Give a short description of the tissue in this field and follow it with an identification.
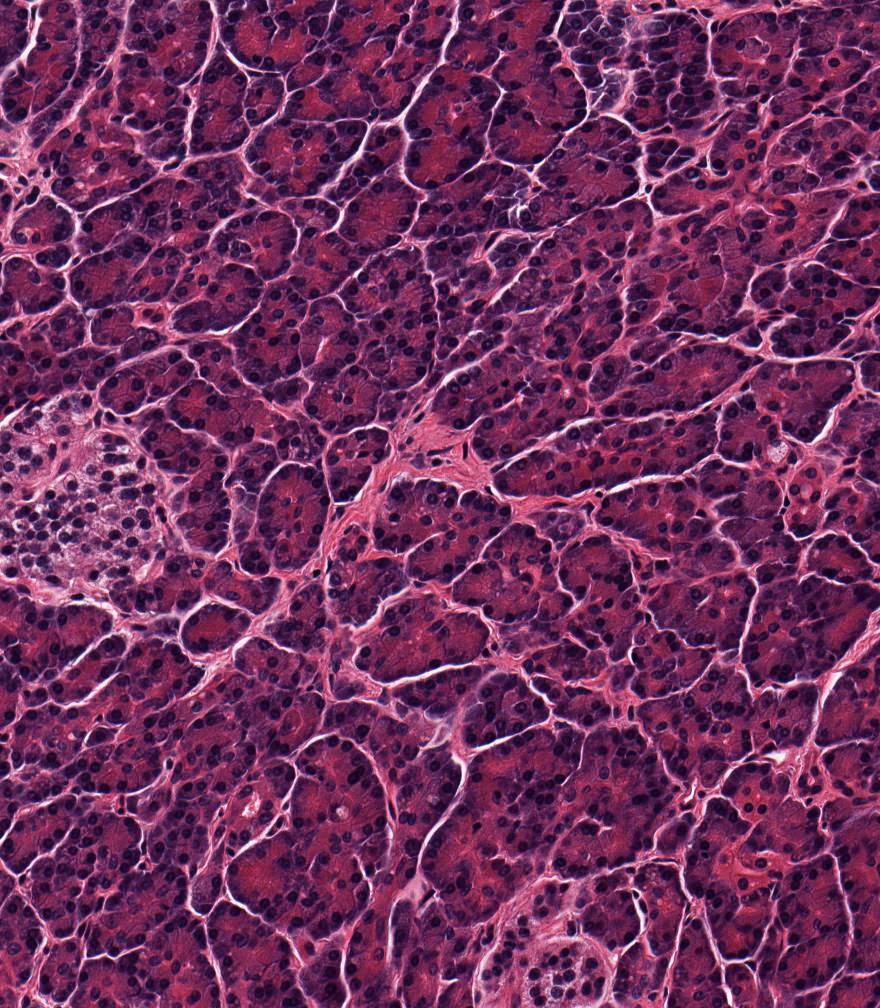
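Almost the whole field is closely packed small rounded acini with thin pale partitions between them. Their cells are red-pink and granular toward each acinus centre and purple toward the outer edge, where the small, round, dark nuclei sit. So, pancreas.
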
